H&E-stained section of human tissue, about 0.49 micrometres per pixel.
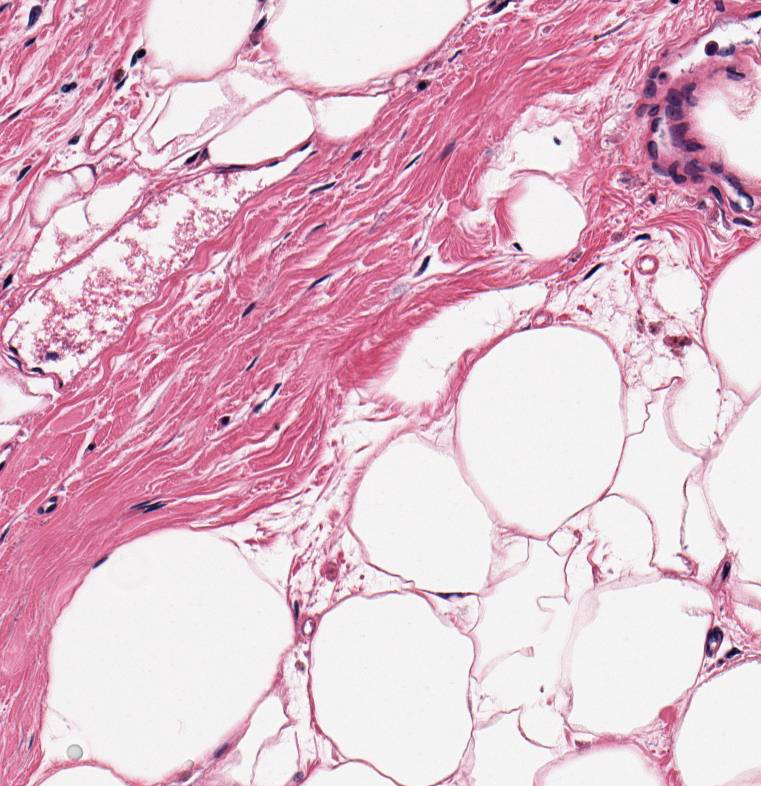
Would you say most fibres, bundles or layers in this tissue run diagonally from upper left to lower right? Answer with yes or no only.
No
